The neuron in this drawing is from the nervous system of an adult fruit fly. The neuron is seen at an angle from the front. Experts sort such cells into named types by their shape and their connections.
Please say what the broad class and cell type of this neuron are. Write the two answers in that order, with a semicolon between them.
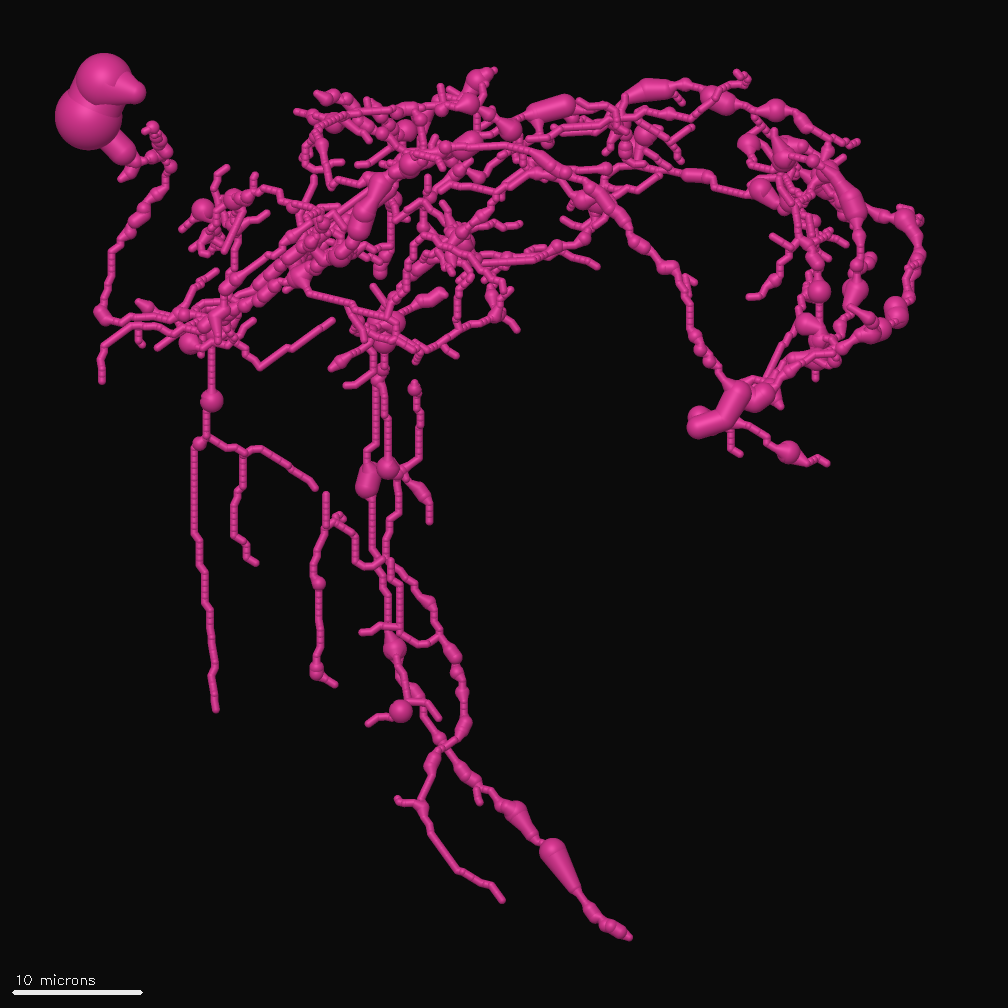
nerve-cord intrinsic neuron; INXXX378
